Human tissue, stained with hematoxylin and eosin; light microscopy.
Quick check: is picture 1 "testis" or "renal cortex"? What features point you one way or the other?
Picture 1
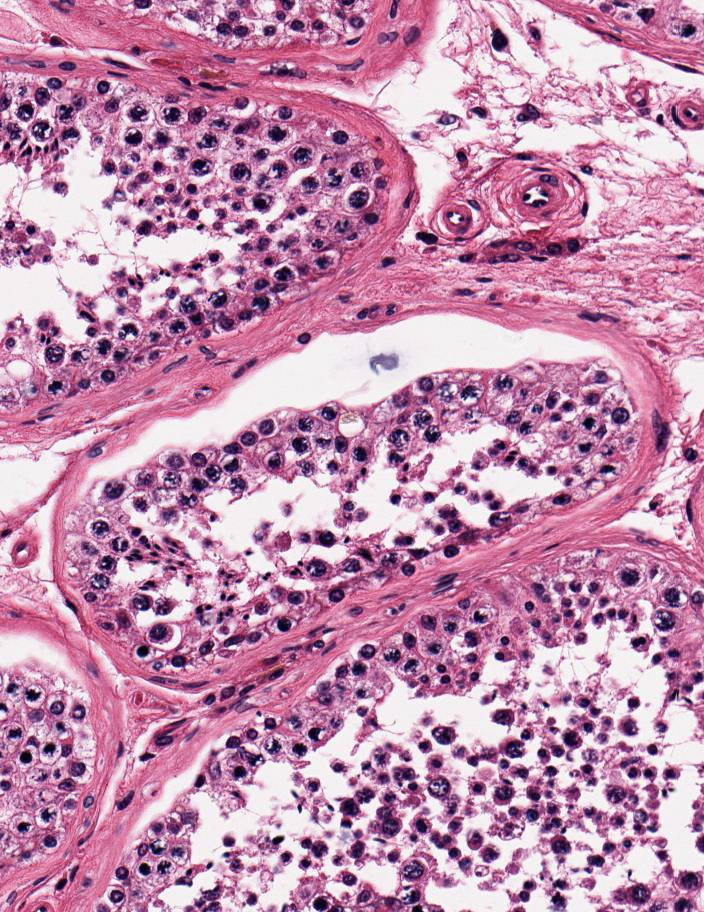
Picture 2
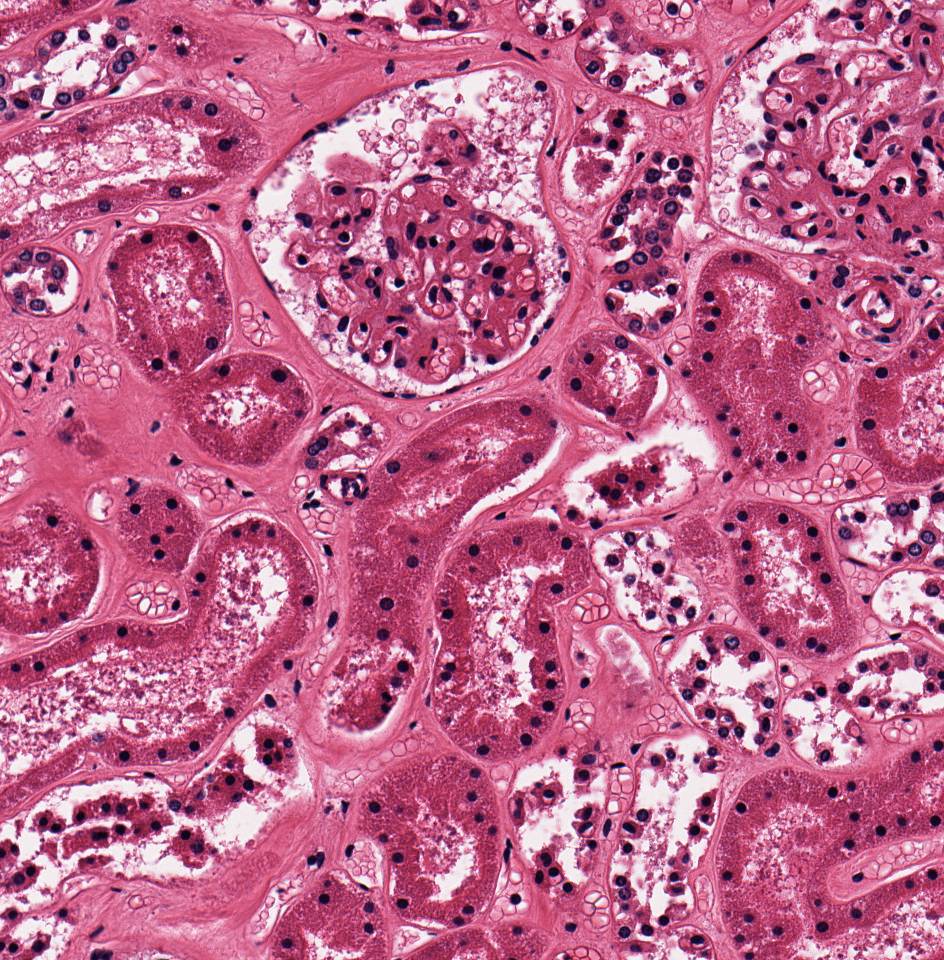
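Of the two, picture 1 is testis and picture 2 is renal cortex. Testis tubules are lined by stratified epithelium several cells deep, running from wall toward centre; many cells are large and round, with round dark nuclei of coarse clumped chromatin. Tubule centres hold loosened, scattered cells among irregular pale empty spaces. The renal cortex is packed with closely set round, oval and curved tubule profiles, with a glomerulus in the upper centre. Most tubules have tall cells with abundant deeply eosinophilic granular cytoplasm and small round dark nuclei; their ragged lumens are filled with pale granular, flocculent material. Smaller tubules with pale, vacuolated cytoplasm and more crowded, darker nuclei are scattered among them, most numerous on the right.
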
